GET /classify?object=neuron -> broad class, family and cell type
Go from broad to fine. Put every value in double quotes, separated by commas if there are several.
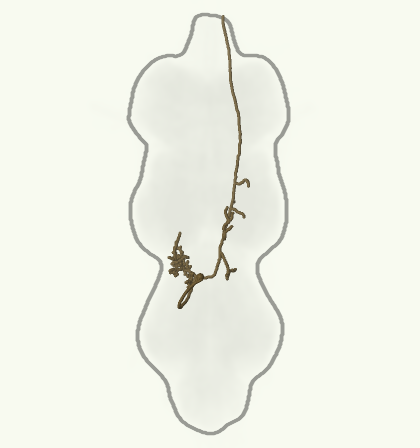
"ascending neuron", "hemilineage 19B", "AN19B079"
